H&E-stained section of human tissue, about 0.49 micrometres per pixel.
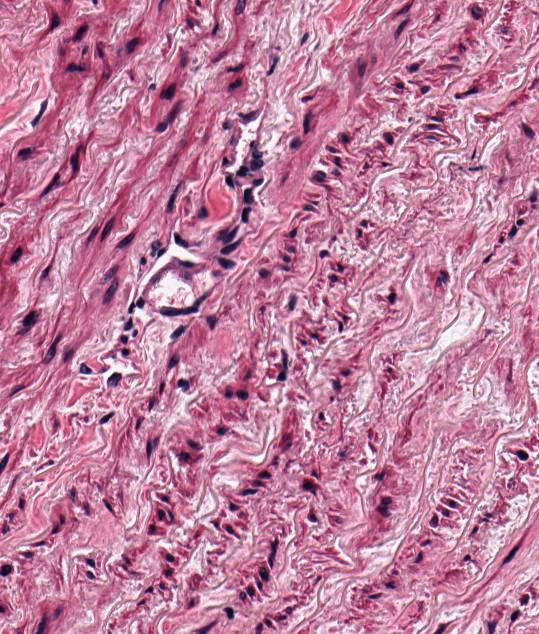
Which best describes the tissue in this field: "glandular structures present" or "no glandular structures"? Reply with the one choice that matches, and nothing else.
No glandular structures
